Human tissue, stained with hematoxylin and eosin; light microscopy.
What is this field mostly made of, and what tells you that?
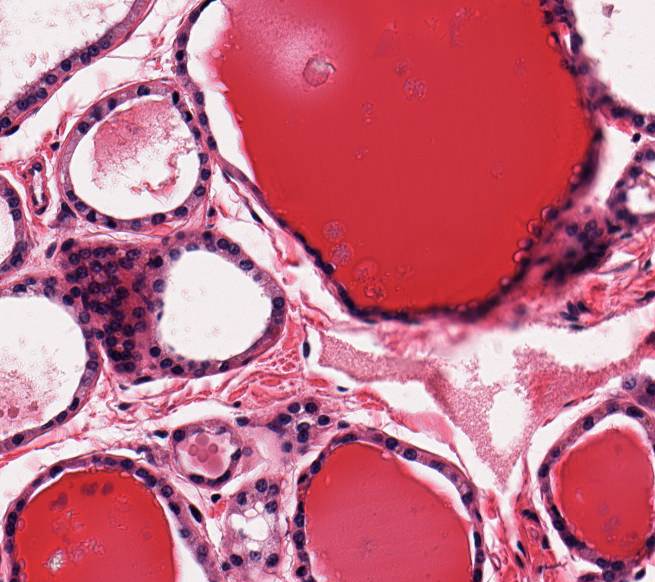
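Thyroid follicle makes up this field: closely packed rounded follicles of varying size, the largest at upper centre and right. Each is lined by a single layer of flattened to low cuboidal epithelial cells, with small, round, dark-staining nuclei in one row. Homogeneous deep red colloid fills the large upper follicle and the follicles along the bottom edge.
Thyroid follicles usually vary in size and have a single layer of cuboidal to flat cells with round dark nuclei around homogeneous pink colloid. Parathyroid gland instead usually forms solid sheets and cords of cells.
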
